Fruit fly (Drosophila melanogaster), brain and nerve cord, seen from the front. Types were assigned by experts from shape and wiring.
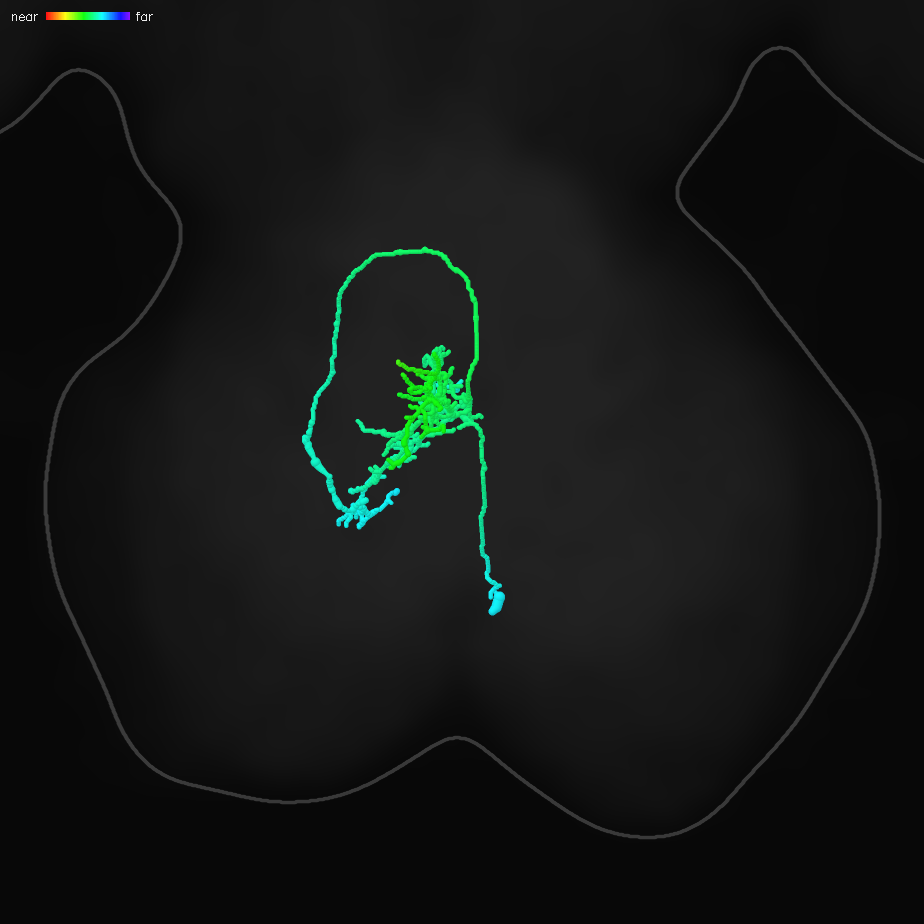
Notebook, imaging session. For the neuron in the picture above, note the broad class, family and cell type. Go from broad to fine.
nerve-cord intrinsic neuron; hemilineage 02A; IN02A020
